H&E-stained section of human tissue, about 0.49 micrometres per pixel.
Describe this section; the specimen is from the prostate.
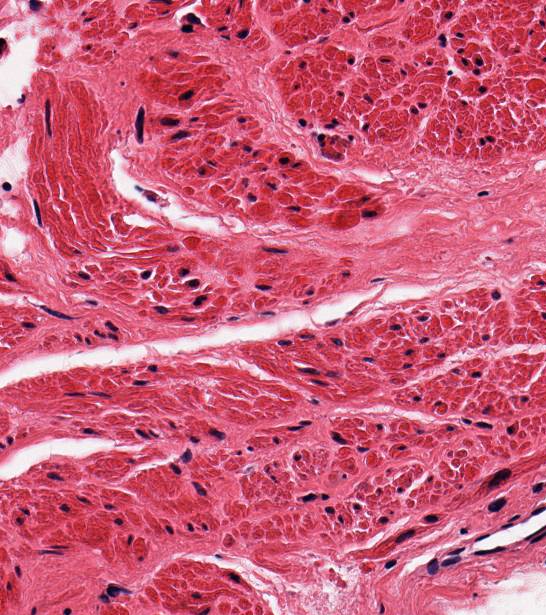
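This field is built from bundles of smooth muscle cells, parted by strands of paler pink connective tissue. Notice that most bundles are cut across and look rounded; the upper left one, cut lengthwise, has elongated, cigar-shaped nuclei. Between them, pale fibrillary tissue holds scattered dark spindle-shaped nuclei.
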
